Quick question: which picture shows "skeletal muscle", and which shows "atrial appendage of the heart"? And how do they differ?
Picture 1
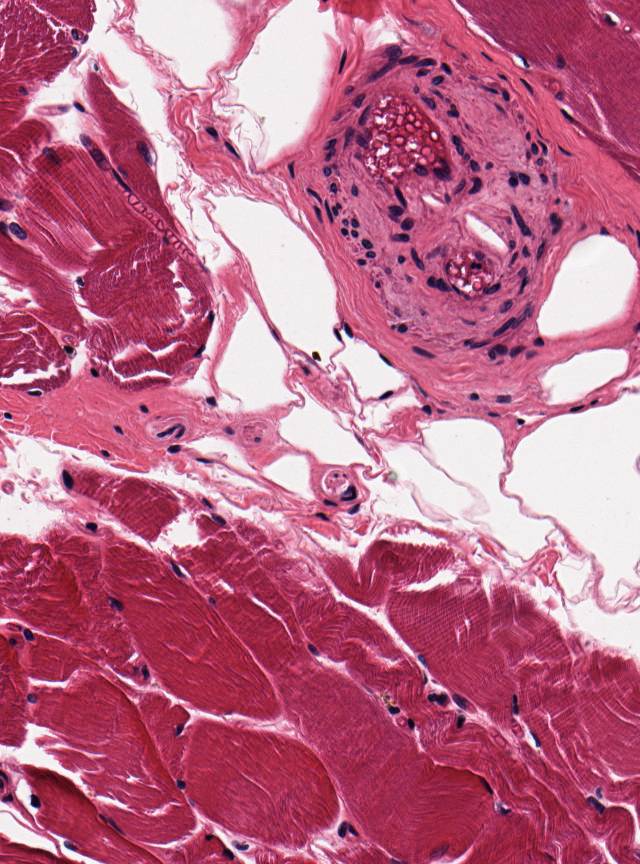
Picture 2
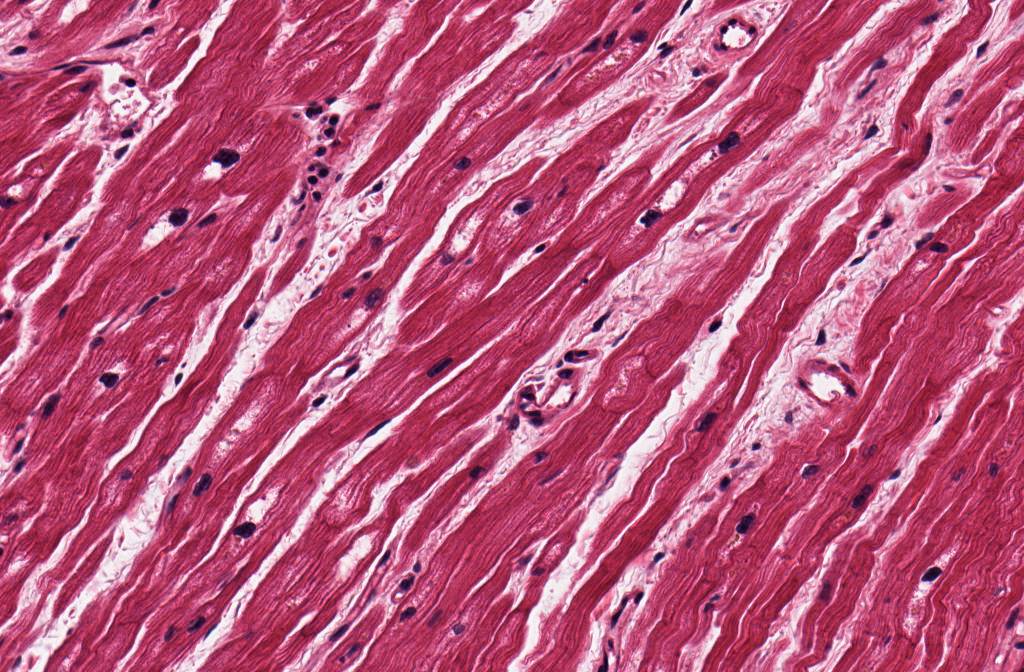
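Identification: picture 1, skeletal muscle; picture 2, atrial appendage of the heart. Nuclei: picture 1, dark, flattened, at the fibre edges; picture 2, single, oval, central, some with pale clear zones at their ends. Fibres: fine cross-striations in picture 1 at upper left; deep pink-red cytoplasm with a fine wavy lengthwise texture in picture 2. Vessels: picture 1, upper right, a rounded sheath of concentric spindle-shaped nuclei enclosing two lumens filled with red blood cells; picture 2, small open round lumens in the connective tissue strands between fibres, upper centre and right middle. Connective tissue band, picture 1: loose, wavy pink collagen strands with sparse nuclei.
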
